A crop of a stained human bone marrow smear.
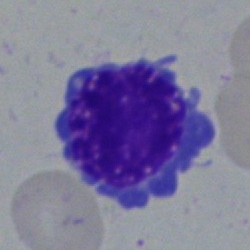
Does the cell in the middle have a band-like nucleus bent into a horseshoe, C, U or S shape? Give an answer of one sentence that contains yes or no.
No, a compact round or oval mass, not a curved band, makes up the nucleus.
